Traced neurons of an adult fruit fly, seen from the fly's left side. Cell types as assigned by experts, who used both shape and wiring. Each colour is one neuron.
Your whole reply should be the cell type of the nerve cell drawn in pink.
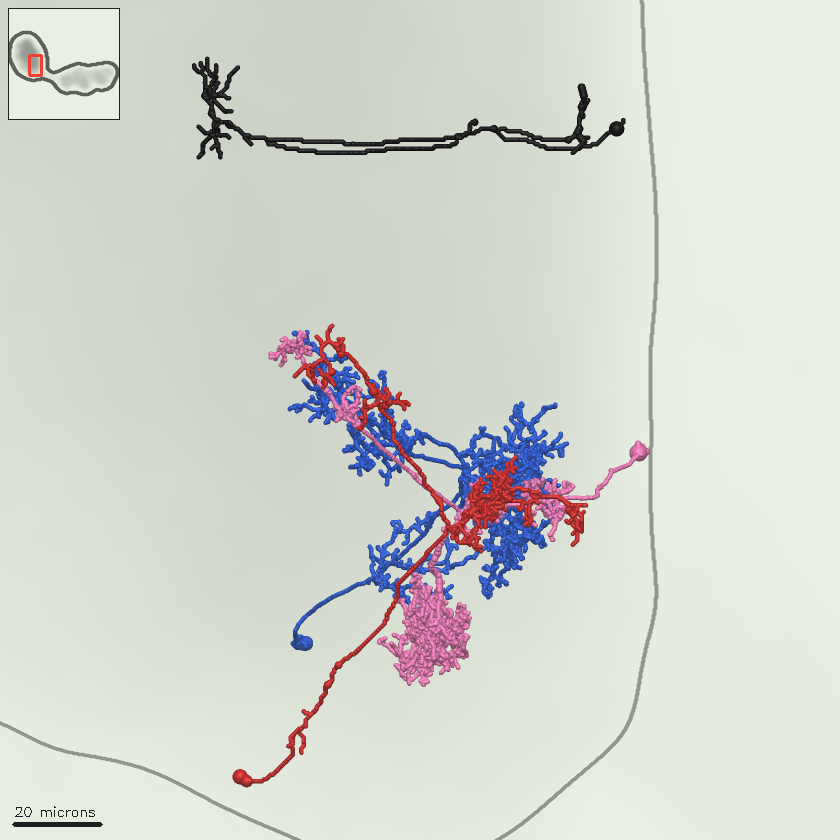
Y3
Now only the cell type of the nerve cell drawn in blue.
TmY15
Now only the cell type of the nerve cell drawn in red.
TmY20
